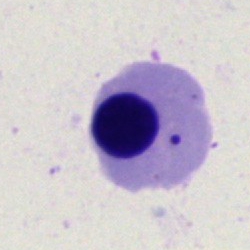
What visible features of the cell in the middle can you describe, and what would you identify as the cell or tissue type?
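The outline is roughly round, with slightly irregular, bumpy edges. The nucleus sits off-centre to the left; its chromatin is uniformly dense and very dark, with no visible pattern. A single small dark round dot lies in the cytoplasm to the right of the nucleus. Answer: erythroblast.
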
